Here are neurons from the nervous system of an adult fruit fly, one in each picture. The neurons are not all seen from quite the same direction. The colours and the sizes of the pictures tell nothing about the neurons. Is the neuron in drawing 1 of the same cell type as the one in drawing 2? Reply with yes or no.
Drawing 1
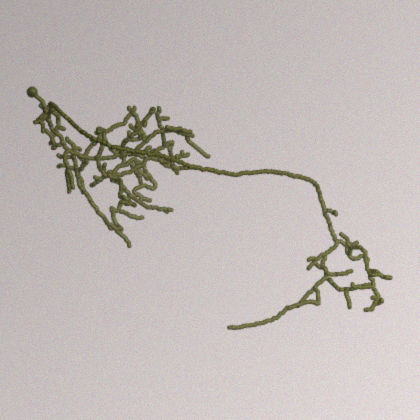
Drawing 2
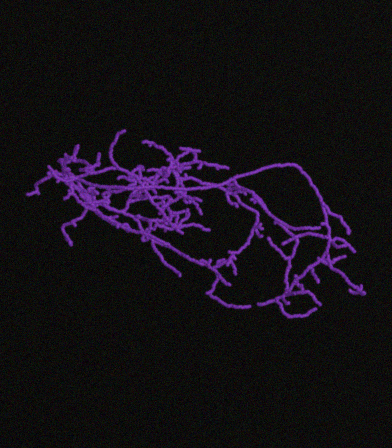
no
